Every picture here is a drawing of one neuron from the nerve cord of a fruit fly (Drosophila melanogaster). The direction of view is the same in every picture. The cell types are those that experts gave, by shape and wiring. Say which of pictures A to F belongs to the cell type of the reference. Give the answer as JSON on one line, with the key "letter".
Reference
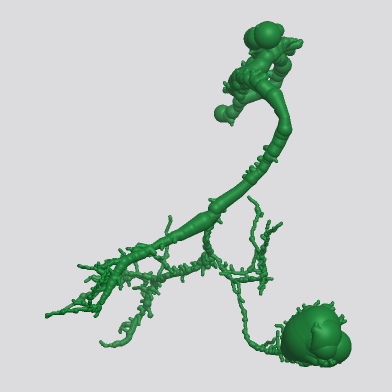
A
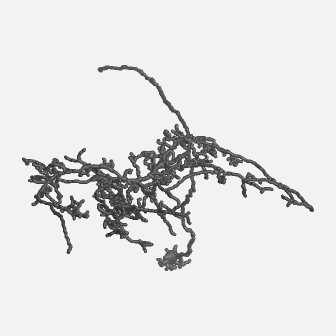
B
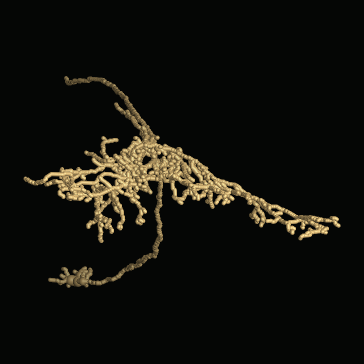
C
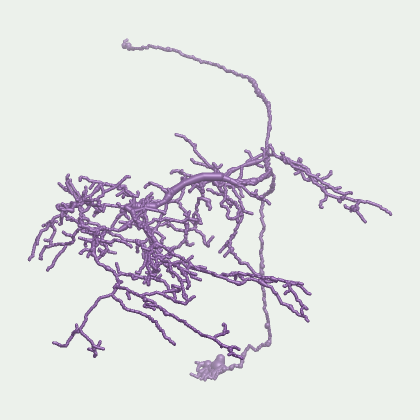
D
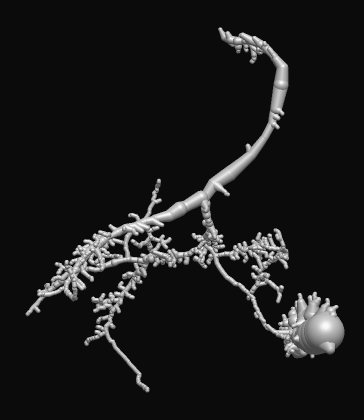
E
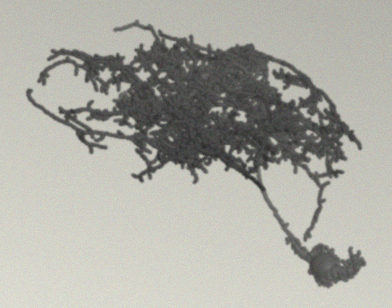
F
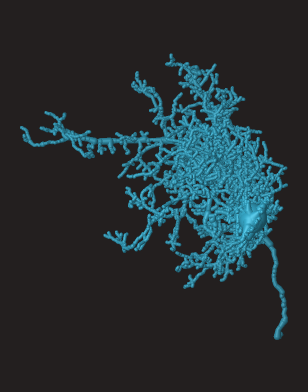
{"letter": "D"}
